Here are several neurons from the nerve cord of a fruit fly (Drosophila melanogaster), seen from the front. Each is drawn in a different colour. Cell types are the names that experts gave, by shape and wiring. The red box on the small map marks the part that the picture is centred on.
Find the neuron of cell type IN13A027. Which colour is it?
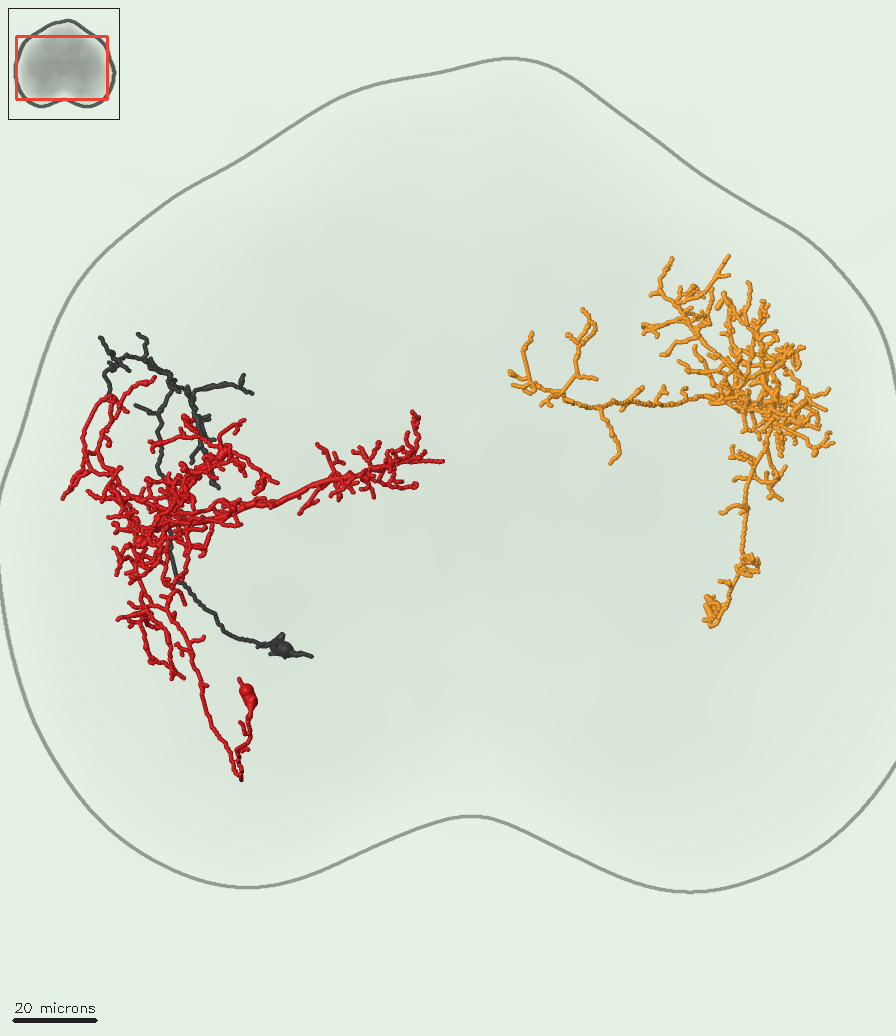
red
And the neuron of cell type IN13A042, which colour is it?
orange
